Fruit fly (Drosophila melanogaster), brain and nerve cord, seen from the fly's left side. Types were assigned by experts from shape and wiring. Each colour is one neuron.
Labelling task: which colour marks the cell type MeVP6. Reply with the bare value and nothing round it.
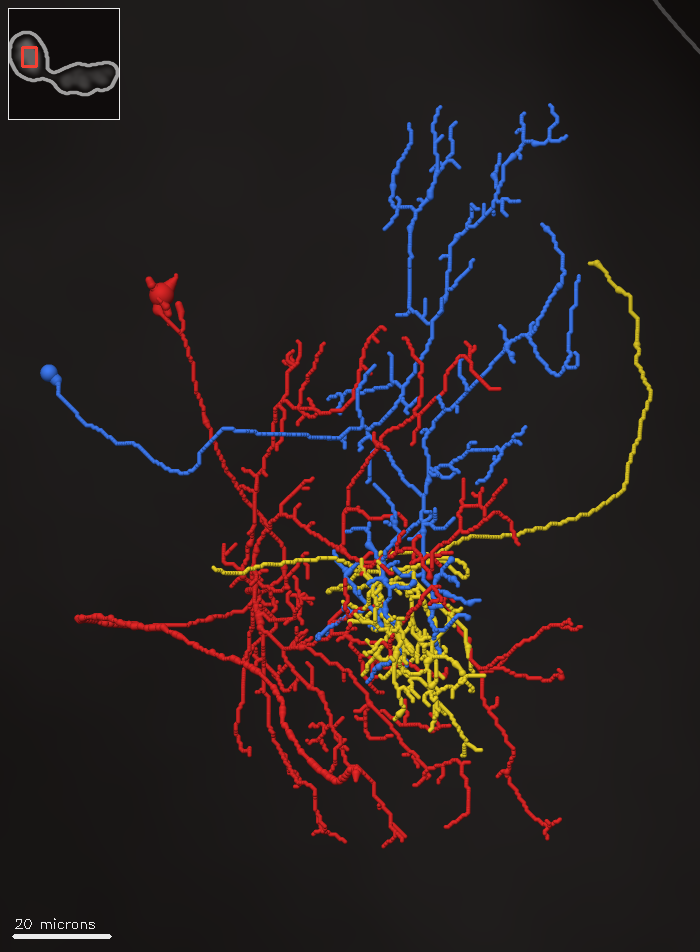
yellow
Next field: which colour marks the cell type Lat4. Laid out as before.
red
